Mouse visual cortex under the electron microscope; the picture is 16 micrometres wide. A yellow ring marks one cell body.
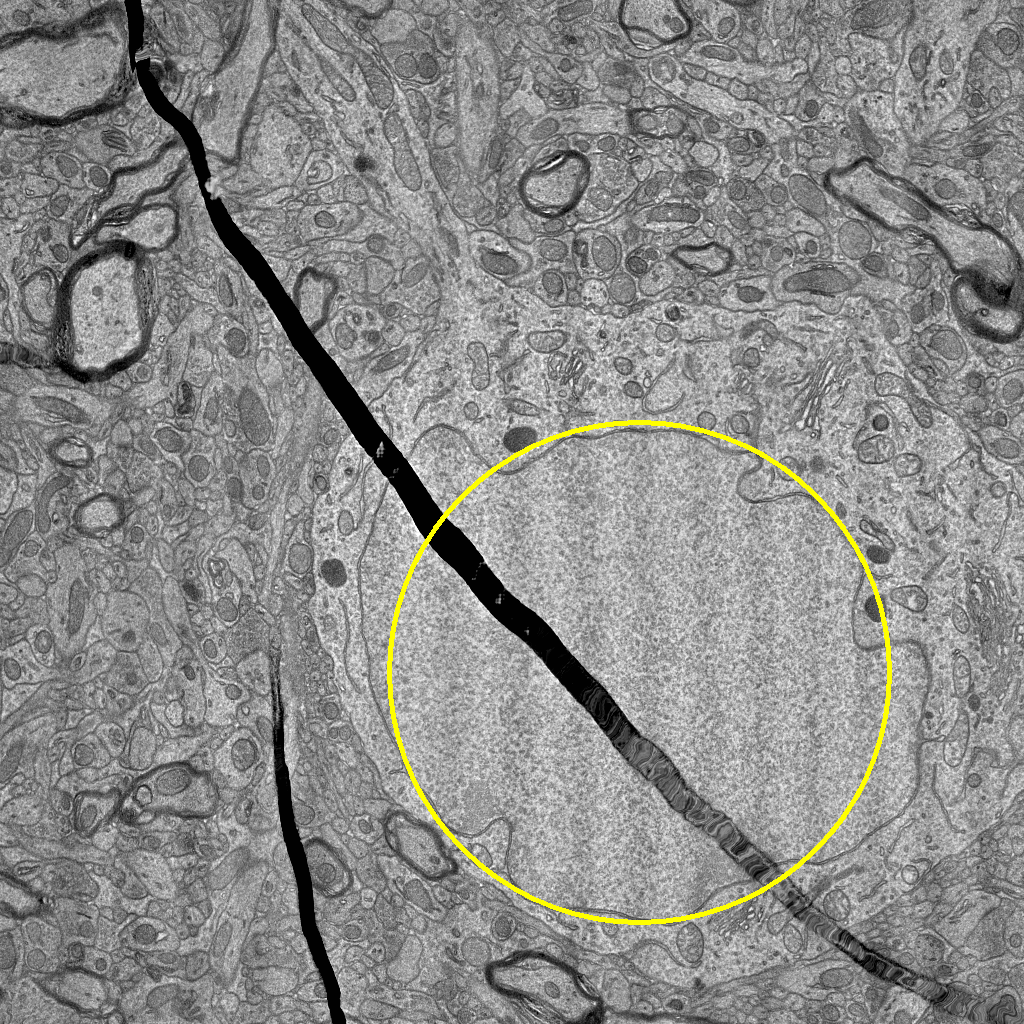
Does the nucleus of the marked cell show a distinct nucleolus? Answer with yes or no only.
No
